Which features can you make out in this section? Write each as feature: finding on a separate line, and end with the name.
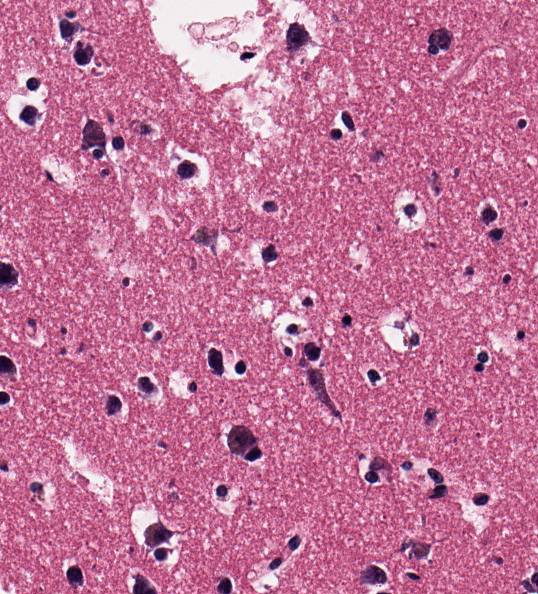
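Background: fine-grained pink fibrillary neuropil, nearly the whole field
Arrangement: cells scattered singly, fairly evenly, without layers, clusters, glands or other organised units
Neurons: scattered purple angular cell bodies, a large dark one lower left-centre
Small cells: many, round dense dark nuclei, little visible cytoplasm
Name: cerebral cortex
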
